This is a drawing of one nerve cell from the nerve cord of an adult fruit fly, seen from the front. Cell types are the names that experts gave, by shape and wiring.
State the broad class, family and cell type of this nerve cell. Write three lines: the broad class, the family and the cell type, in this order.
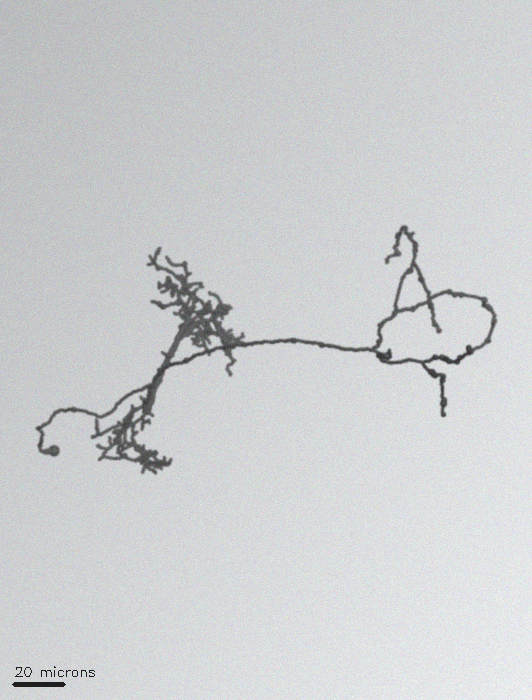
nerve-cord intrinsic neuron
hemilineage 08B
IN08B065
